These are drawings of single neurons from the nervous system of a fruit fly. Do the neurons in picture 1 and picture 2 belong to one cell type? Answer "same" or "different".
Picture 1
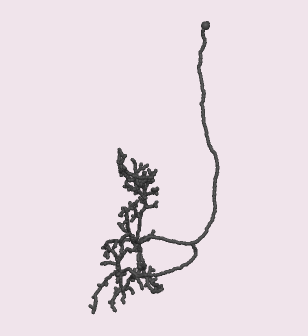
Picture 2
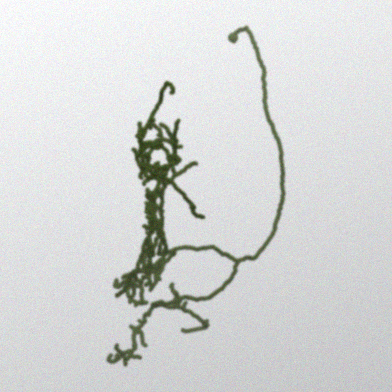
same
